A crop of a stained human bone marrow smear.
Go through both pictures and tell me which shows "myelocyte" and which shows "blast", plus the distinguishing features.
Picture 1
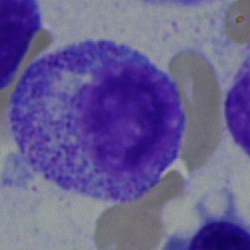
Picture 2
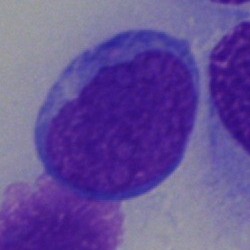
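The myelocyte is the central cell of picture 1, the blast that of picture 2. The myelocyte has a round, smooth-edged outline, while the blast is a smooth oval. In the myelocyte, numerous purple granules fill the cytoplasm on the left side of the cell.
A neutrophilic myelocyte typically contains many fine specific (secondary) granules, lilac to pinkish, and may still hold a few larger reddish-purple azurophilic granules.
The blast shows no granules; its cytoplasm is a narrow blue rim, widest at the upper left, with the nucleus set off-centre toward the lower right.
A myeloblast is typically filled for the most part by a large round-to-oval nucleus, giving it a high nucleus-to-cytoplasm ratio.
Each cell has a pale area beside its nucleus: a granule-poor one next to the upper left edge of the myelocyte's nucleus, and a paler zone at the upper left in the blast. Grey red cells without nuclei lie against the right and lower edges of the myelocyte.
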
